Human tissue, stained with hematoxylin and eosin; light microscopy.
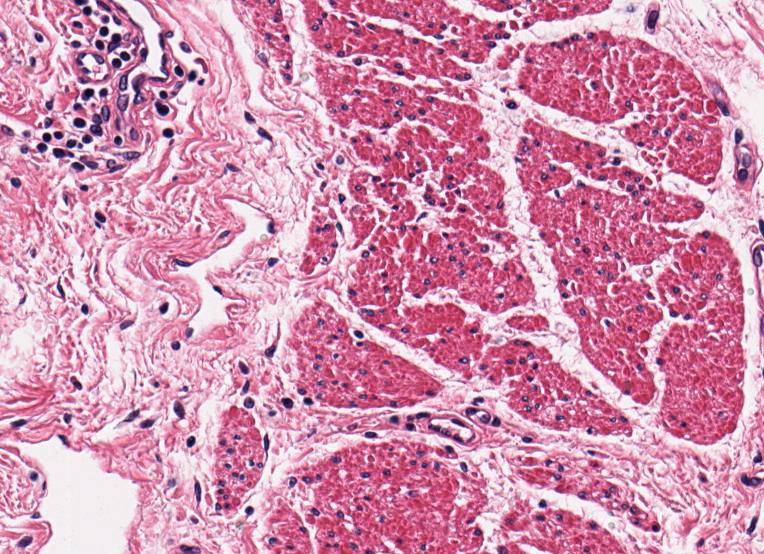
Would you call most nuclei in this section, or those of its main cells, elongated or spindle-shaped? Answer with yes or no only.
No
